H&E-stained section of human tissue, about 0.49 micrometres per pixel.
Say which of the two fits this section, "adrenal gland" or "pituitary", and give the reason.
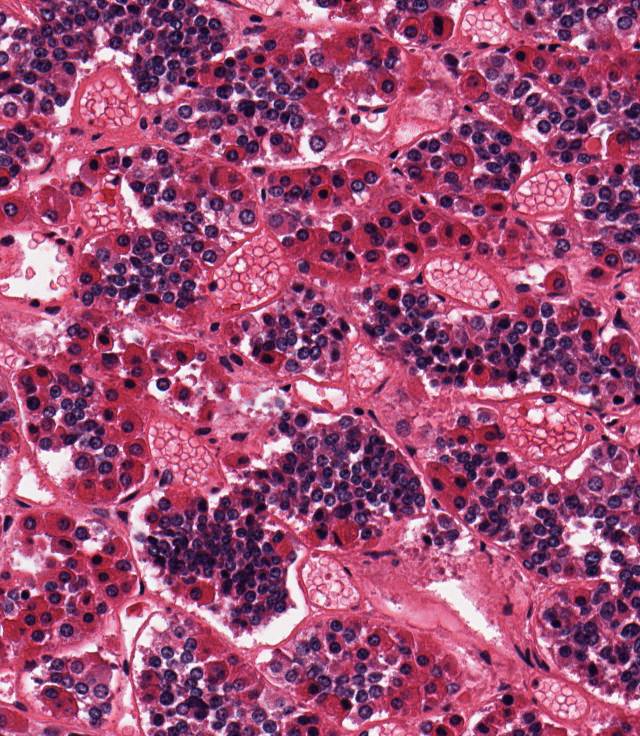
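This is pituitary.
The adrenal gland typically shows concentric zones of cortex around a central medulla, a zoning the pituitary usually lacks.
Here, many cells with abundant bright red cytoplasm and a single round central nucleus lie scattered through the nests.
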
